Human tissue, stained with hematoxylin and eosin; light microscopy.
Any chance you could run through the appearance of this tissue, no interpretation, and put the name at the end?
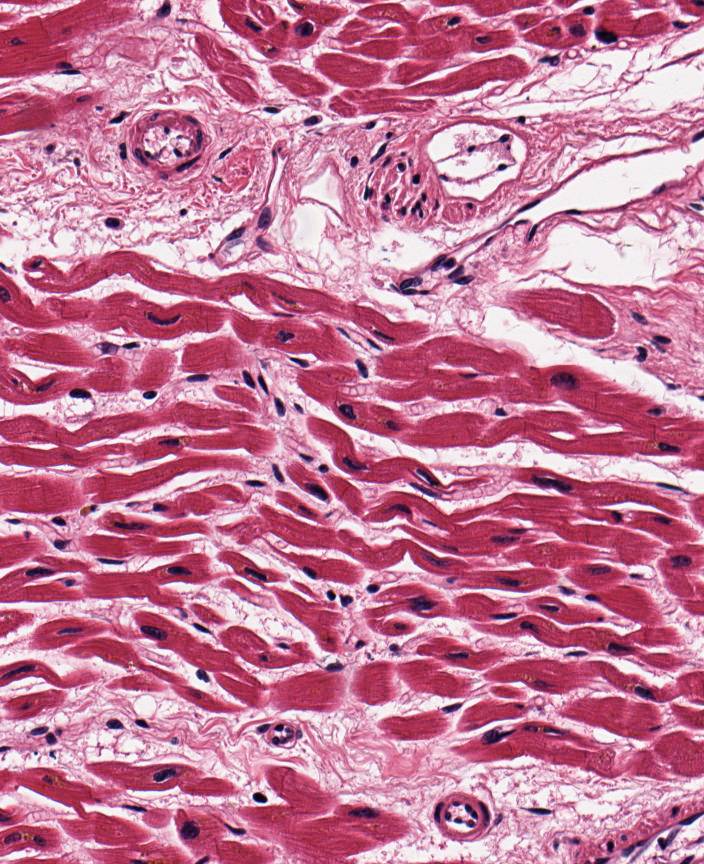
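Cardiac muscle fibres occupy the middle and lower parts of the field. These fibres branch and join neighbouring fibres, and their cytoplasm stains deep red with eosin. Across the top runs a band of loose, pale connective tissue containing scattered spindle-shaped nuclei. The tissue is the left ventricle of the heart.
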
